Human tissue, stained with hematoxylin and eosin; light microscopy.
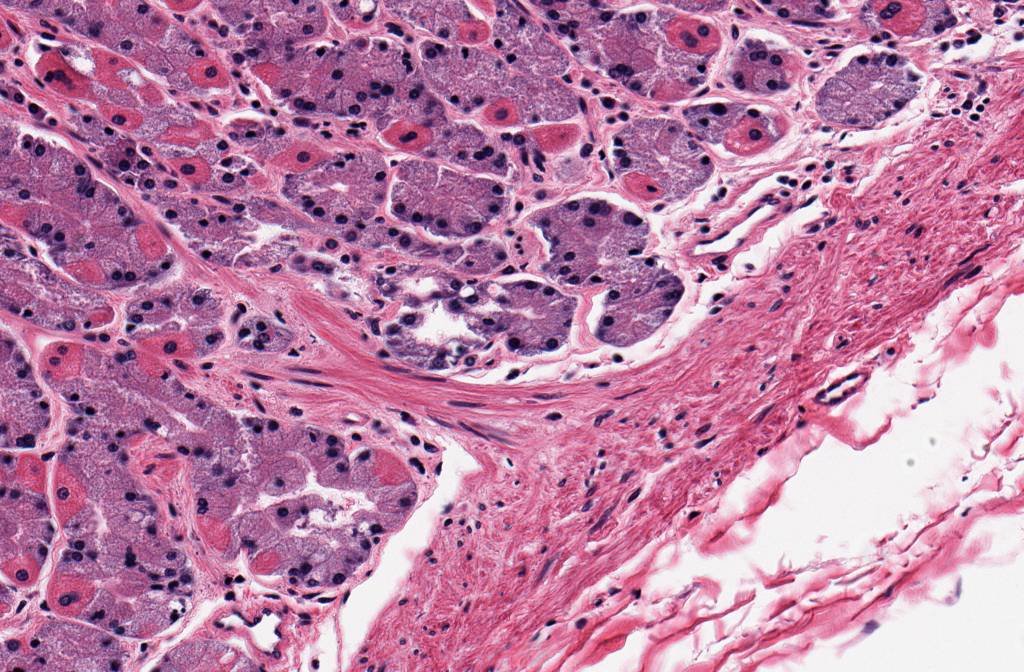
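Stomach. Scattered among the glands are large rounded cells with bright pink cytoplasm and a single central round nucleus, consistent with parietal cells. Most gland cells, consistent with chief cells, show purple, finely granular cytoplasm and small round dark nuclei. Gland cells pack into rounded clusters, some enclosing small irregular lumens, as at centre.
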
